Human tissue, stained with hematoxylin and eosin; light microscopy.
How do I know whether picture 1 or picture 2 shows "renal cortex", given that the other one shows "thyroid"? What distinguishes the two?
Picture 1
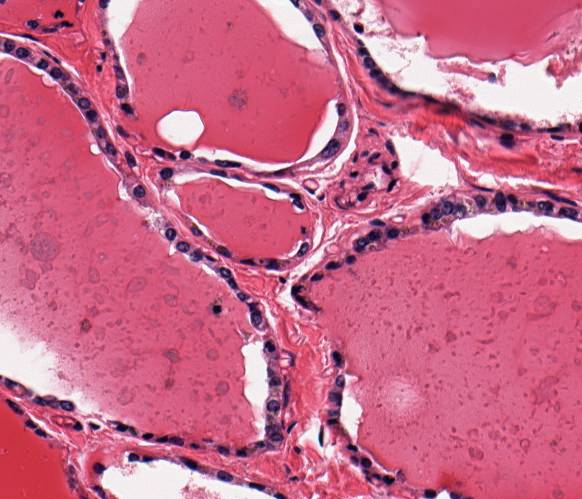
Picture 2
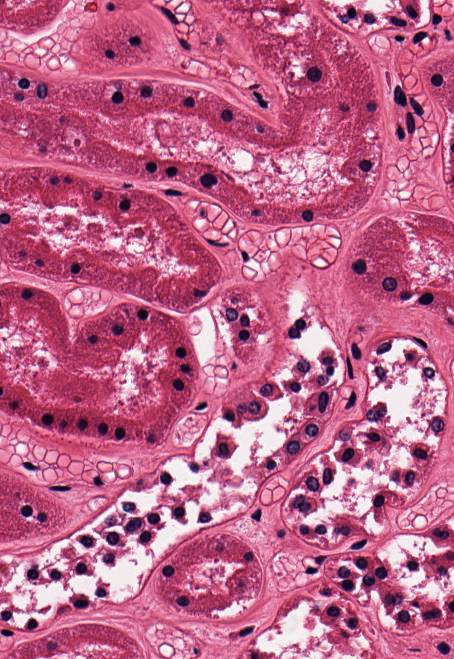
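The thyroid is in picture 1 and the renal cortex in picture 2. Thyroid follicle lumens are filled with pink, largely homogeneous eosinophilic material, and each follicle has a single layer of flattened to low cuboidal lining cells whose small, dark nuclei are evenly spaced and do not overlap. The renal cortex is mostly large, closely packed tubules cut in various planes; those in the upper and left parts are lined by tall cells with abundant granular eosinophilic cytoplasm. Thin pink fibrous septa with elongated dark nuclei separate the tubules.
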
